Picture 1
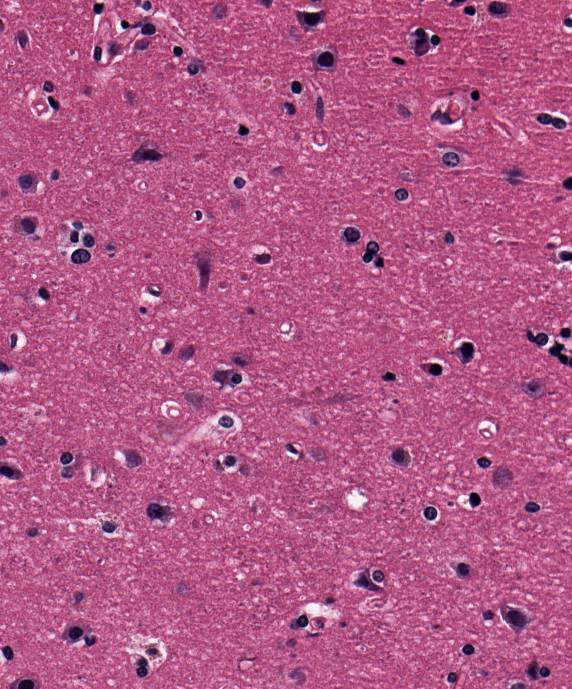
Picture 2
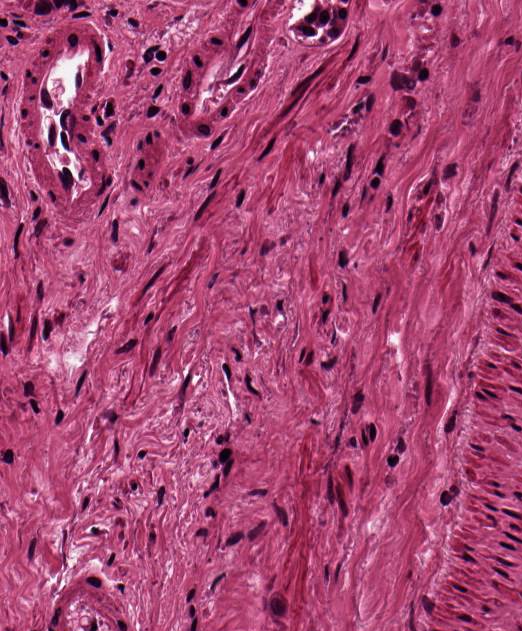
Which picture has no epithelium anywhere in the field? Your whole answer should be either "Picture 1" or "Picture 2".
Picture 1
